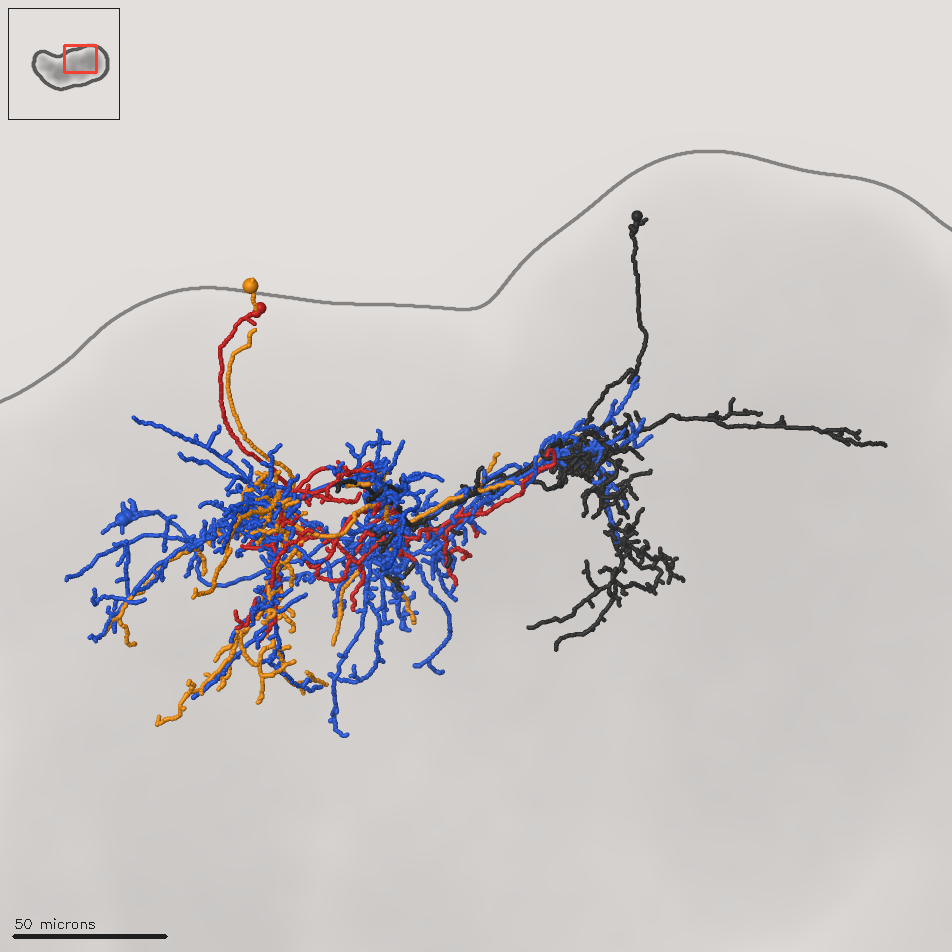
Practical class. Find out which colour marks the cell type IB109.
blue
